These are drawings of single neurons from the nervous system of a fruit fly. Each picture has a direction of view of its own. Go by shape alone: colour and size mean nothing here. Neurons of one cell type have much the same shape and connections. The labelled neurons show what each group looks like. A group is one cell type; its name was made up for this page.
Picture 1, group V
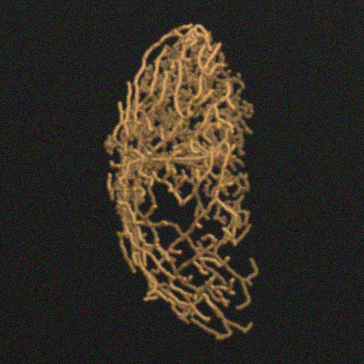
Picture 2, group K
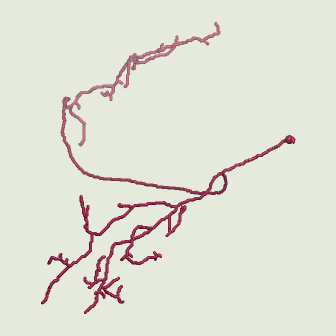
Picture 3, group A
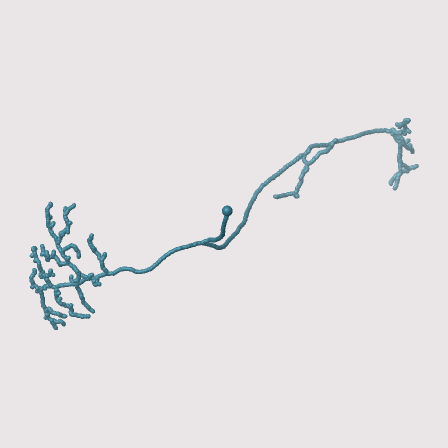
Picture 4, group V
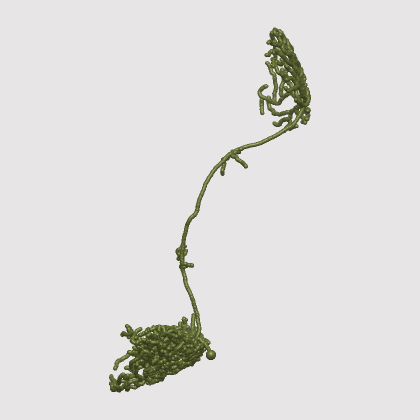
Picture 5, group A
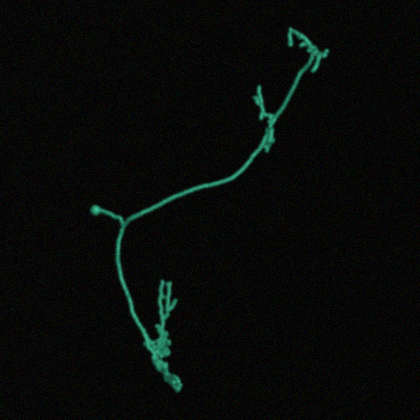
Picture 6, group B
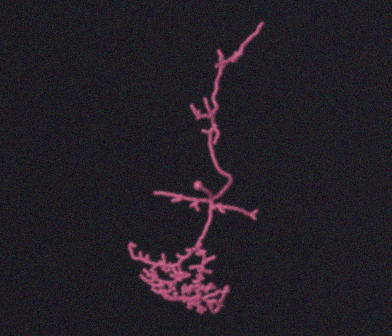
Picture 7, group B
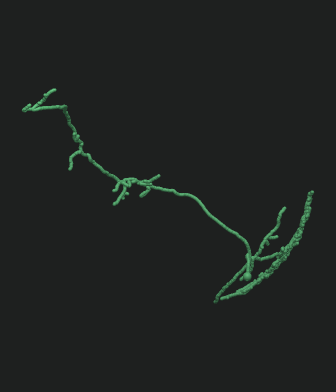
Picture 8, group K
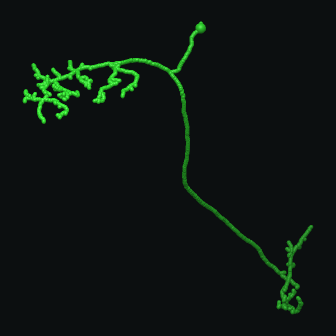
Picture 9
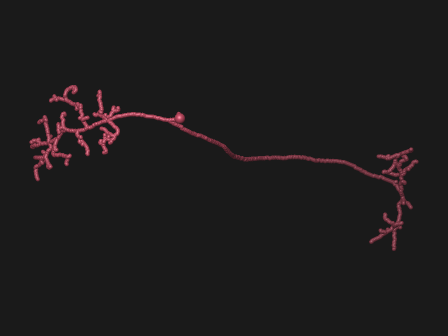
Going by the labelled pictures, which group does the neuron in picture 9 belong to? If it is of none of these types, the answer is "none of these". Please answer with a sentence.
It belongs to group K.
